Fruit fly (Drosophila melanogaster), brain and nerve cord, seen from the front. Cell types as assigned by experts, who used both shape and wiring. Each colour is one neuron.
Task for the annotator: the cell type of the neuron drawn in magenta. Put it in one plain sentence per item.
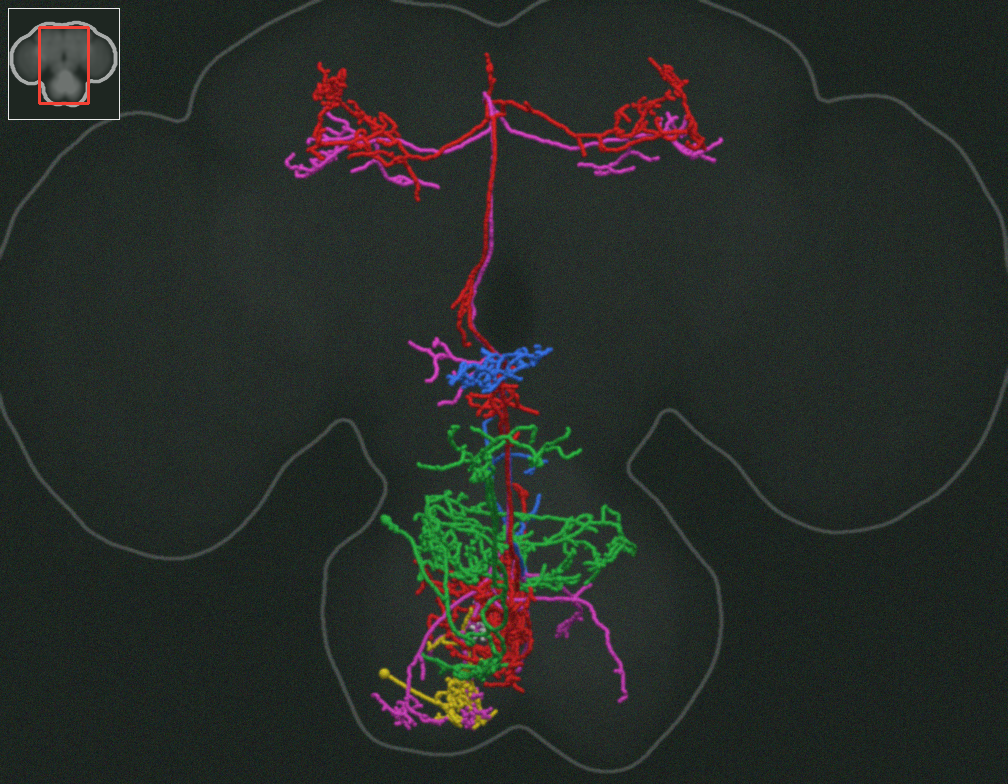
The cell type is ANXXX127.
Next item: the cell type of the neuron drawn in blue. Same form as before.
The cell type is SAxx01.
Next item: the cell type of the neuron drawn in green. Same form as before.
The cell type is ANXXX106.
